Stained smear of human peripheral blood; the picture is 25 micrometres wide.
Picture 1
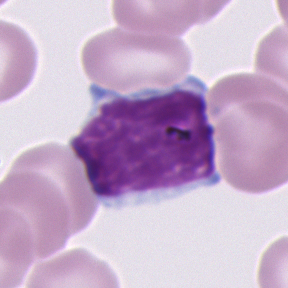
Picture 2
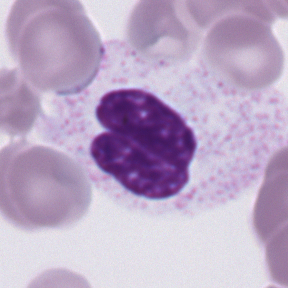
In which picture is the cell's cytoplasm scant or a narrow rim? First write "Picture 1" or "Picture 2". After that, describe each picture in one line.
Picture 1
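What picture 1 shows: The cytoplasm forms only a thin rim around the nucleus.
What picture 2 shows: The cytoplasm is abundant and very pale, almost colourless between the granules.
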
